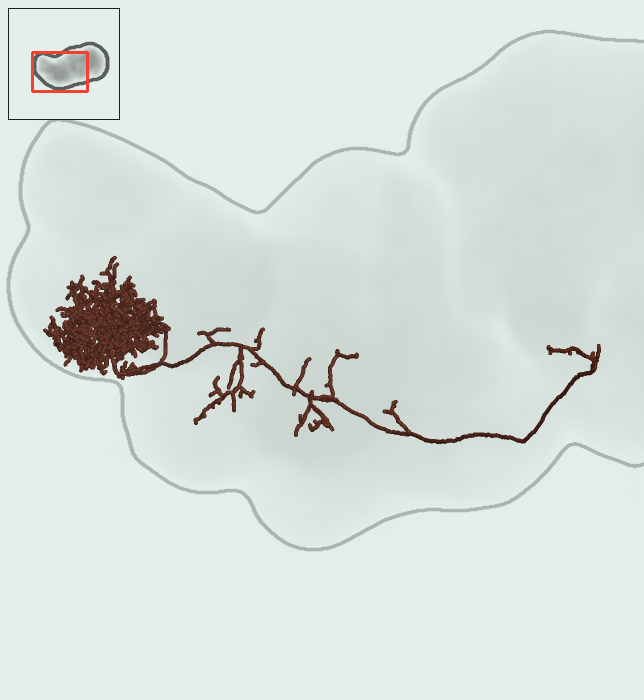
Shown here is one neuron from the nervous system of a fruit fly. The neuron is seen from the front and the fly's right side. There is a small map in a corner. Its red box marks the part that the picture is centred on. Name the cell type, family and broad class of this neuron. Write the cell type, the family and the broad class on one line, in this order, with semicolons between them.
AN14A003; hemilineage 14A; ascending neuron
